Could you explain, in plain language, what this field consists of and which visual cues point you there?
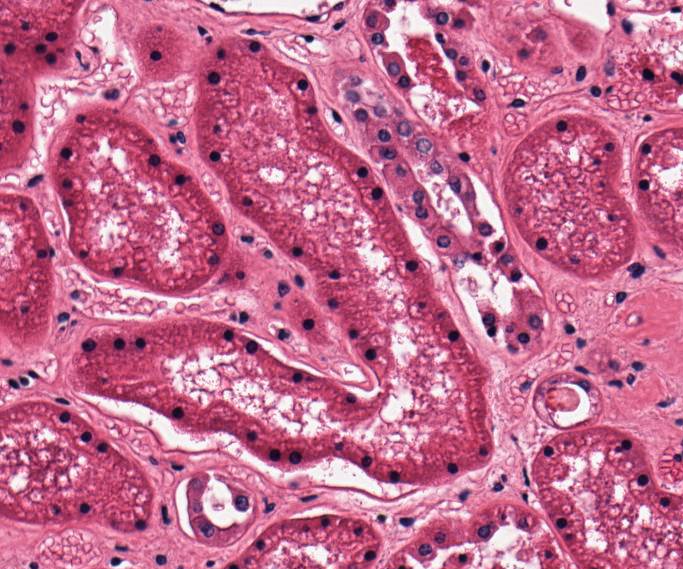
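This is the cortical labyrinth of the kidney. See how closely packed the tubules are, cut obliquely and across, with narrow interstitium between.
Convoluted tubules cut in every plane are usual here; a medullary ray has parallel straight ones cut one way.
In the large tubules, lumens are narrow and irregular, with a ragged border and pale, bubbly material. Their nuclei are small, round, dark and well spaced in one row.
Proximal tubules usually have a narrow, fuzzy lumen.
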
